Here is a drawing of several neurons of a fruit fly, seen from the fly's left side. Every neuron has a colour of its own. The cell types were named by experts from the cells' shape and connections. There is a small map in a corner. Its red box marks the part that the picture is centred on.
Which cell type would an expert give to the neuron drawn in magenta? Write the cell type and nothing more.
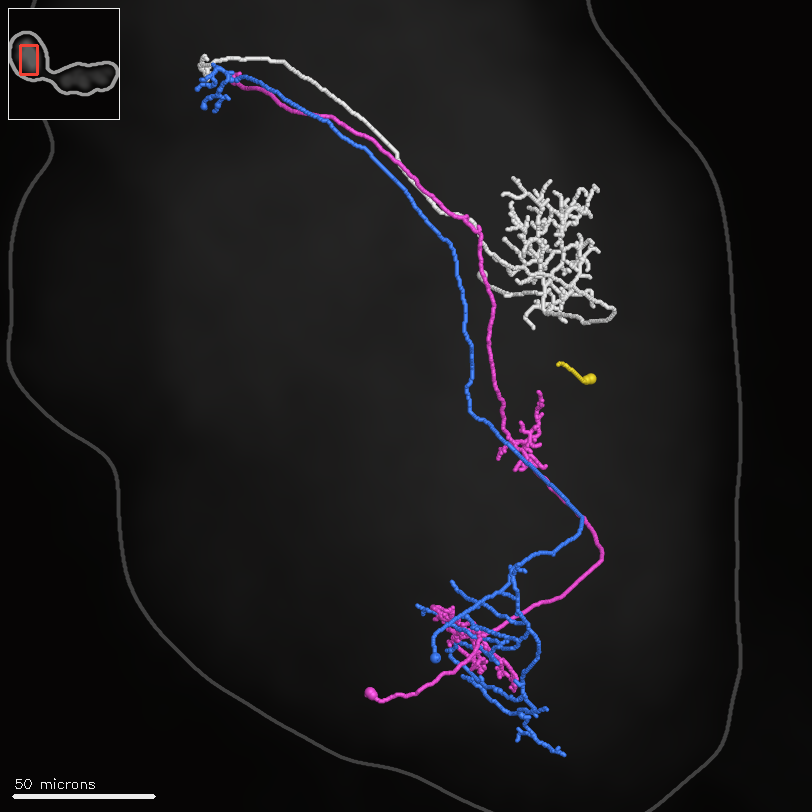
MeTu4f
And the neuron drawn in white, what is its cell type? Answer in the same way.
MeTu3c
